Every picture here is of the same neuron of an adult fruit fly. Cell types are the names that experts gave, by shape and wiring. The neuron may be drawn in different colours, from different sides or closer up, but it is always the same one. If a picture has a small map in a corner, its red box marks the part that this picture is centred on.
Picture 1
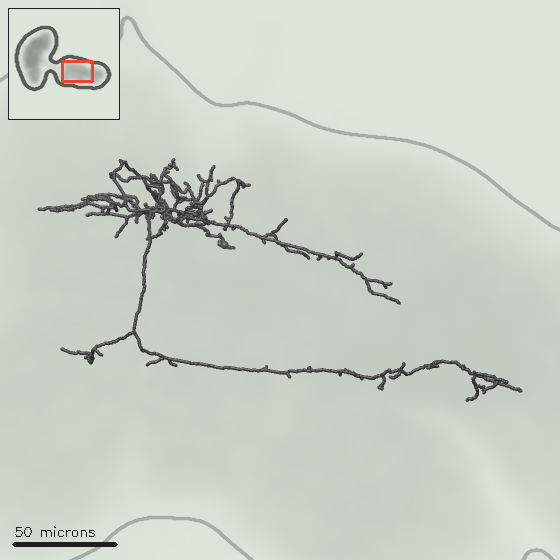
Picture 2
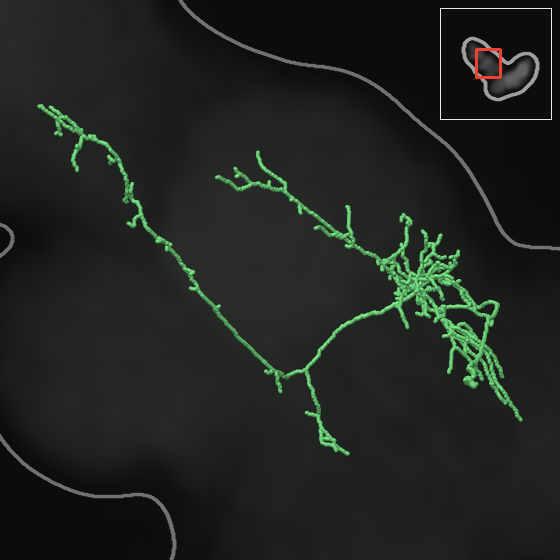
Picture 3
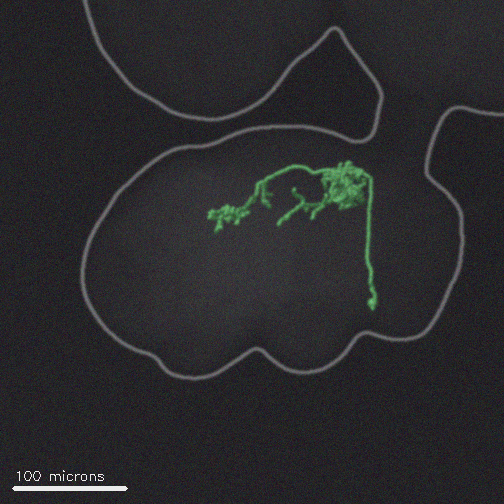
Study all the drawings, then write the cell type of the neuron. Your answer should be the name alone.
IN06A076_a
